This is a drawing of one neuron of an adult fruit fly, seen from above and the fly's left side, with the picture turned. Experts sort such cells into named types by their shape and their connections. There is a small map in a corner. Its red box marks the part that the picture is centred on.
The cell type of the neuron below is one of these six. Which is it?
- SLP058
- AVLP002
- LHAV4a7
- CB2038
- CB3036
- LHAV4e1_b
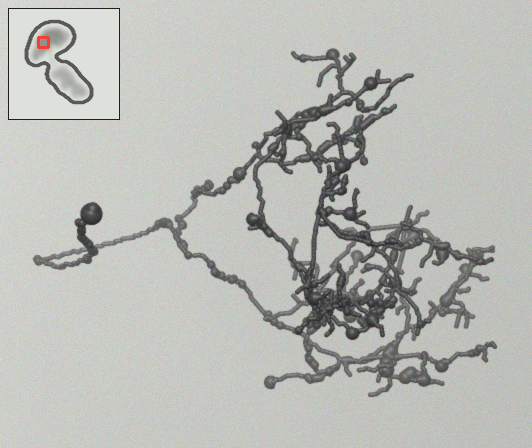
CB2038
